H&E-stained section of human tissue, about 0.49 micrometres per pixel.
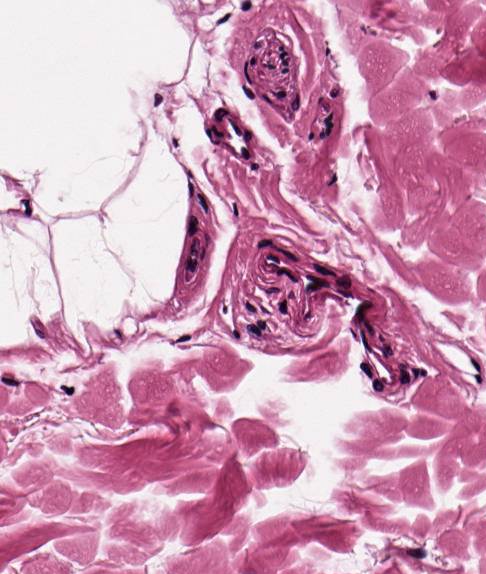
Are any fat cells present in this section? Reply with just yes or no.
Yes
